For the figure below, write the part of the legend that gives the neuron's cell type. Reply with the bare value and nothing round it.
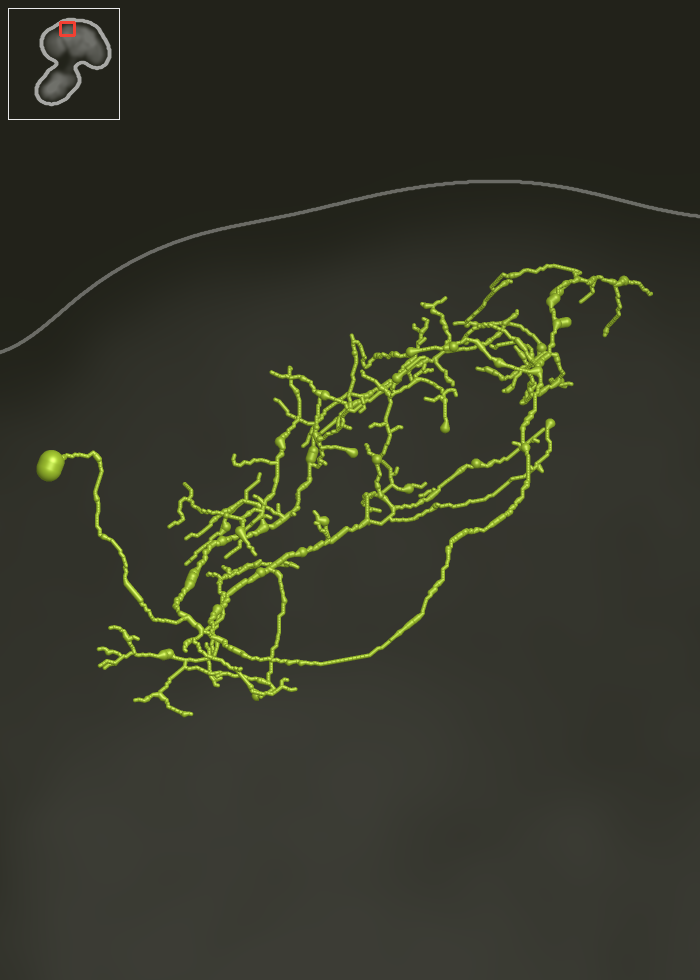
CB1419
